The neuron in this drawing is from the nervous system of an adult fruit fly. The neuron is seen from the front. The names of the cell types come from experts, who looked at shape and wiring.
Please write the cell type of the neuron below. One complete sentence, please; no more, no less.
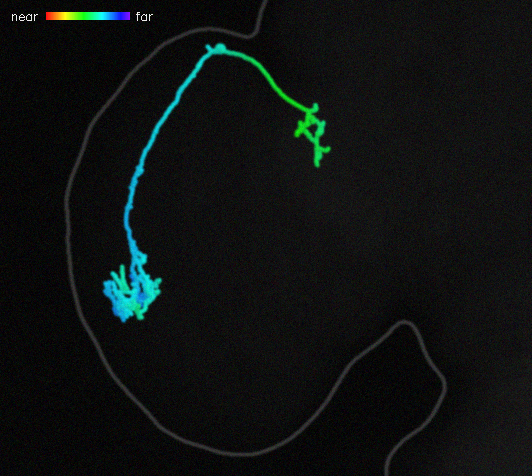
This neuron is classified under the cell type MeLo3b.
